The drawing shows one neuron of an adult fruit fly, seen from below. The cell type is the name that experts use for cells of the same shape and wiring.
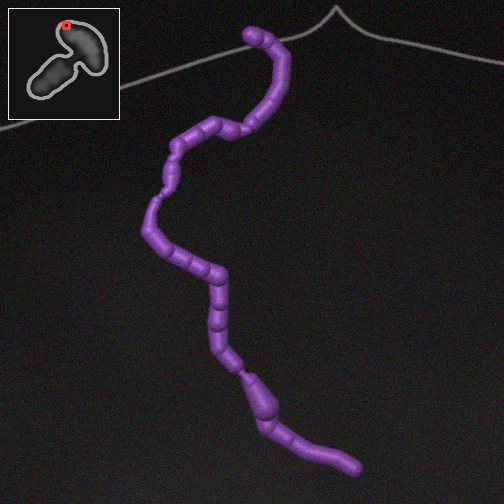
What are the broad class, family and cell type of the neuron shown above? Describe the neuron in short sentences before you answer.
It is in the brain and does not reach the nerve cord. The drawing shows no cell body. It has a dozen or fewer branch ends. Its broad class is photoreceptor or other optic-lobe sensory neuron. The name of its family is class visual. Its cell type is R1-R6.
